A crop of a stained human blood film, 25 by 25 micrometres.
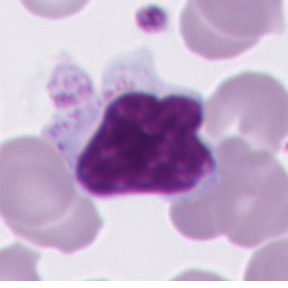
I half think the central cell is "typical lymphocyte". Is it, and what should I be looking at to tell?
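Start with the nucleus: about 12 by 10 micrometres, with an irregular outline and notches along its upper edge. Its chromatin is dark purple and densely clumped, with only small paler spots. Along the lower and right sides the cytoplasm is very scant, and no vacuoles are seen. Now look closely at that pale cytoplasm: it holds fine pinkish-purple granules.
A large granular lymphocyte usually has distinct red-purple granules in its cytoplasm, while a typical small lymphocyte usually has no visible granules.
Those granules speak for large granular lymphocyte and against typical lymphocyte.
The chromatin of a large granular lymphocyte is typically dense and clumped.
The densely clumped chromatin here agrees with that. So the name typical lymphocyte does not fit; this cell is a large granular lymphocyte.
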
